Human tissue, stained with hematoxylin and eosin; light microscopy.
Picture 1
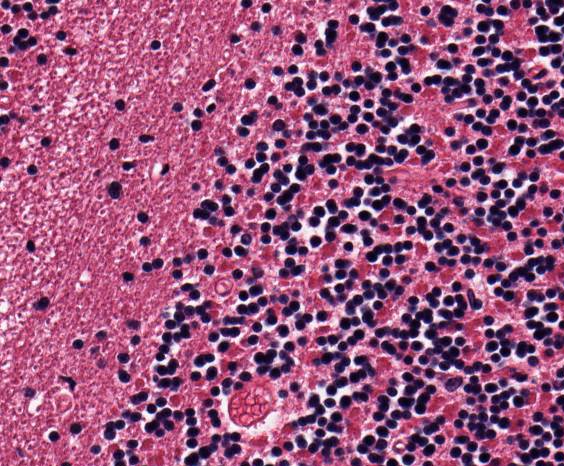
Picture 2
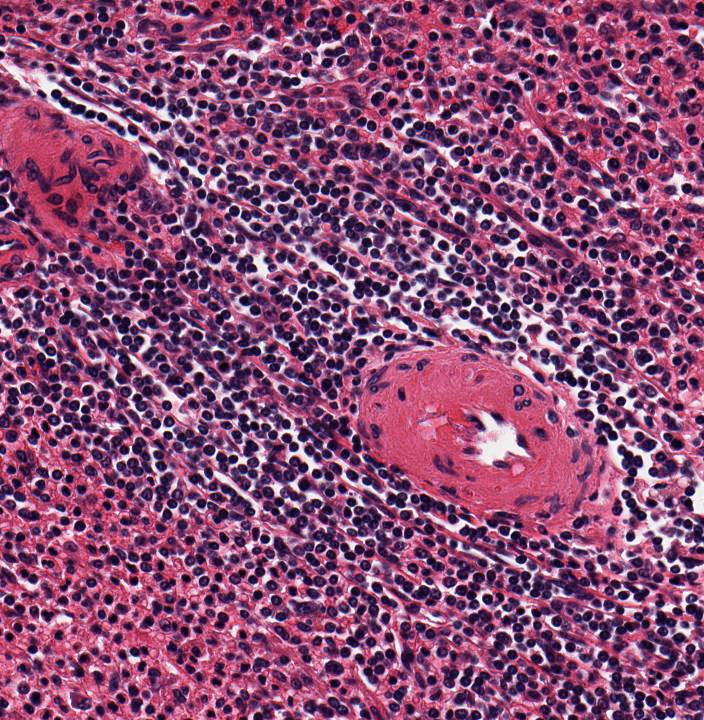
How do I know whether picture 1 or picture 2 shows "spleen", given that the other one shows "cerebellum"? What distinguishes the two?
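Working through these, picture 1 is the cerebellum and picture 2 is the spleen. Picture 1 splits into a pale pink, finely textured, cell-poor zone on the left, with only sparse small dark nuclei, and a right zone crowded with small, round, dark nuclei showing very little cytoplasm. The border between them runs obliquely from the upper middle down to the lower left. Picture 2 is filled throughout by a diffuse, densely packed sheet of small round cells, mostly small lymphocytes with dark round nuclei and scant cytoplasm. Right of centre sits a round vessel with a thick, homogeneous pink wall around a small lumen.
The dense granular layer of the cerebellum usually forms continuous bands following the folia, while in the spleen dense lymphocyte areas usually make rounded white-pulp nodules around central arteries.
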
